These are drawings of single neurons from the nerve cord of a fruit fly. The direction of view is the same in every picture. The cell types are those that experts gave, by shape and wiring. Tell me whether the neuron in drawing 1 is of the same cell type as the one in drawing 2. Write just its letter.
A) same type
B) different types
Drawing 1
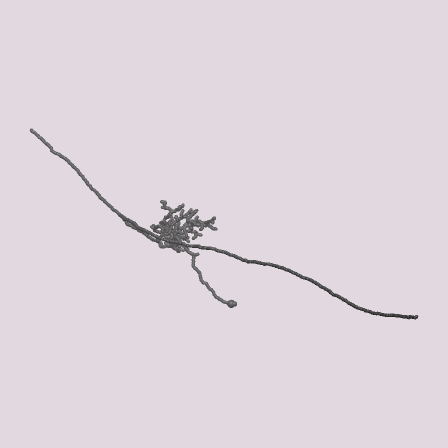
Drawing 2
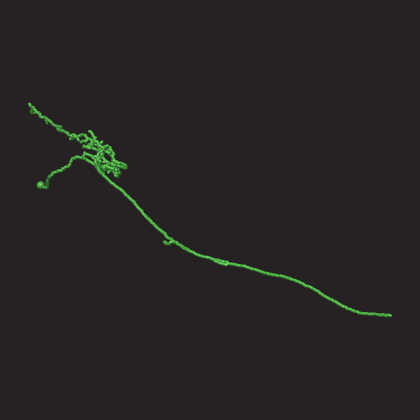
A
